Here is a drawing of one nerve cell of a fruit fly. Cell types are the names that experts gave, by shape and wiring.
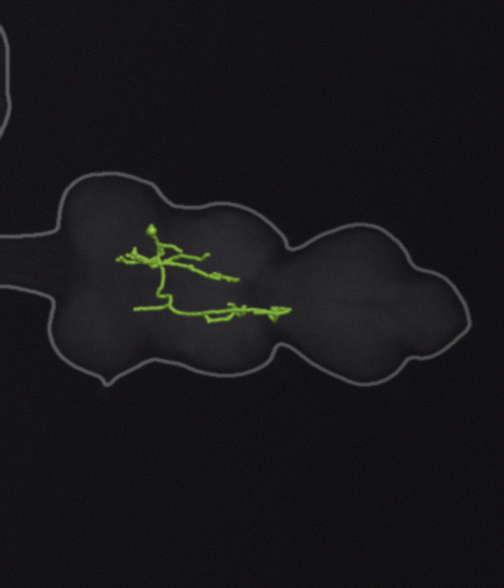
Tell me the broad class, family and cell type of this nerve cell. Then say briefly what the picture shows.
It is a nerve-cord intrinsic neuron. The family is hemilineage 06A. Its cell type is IN06A082. In this view it is wider than it is tall.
